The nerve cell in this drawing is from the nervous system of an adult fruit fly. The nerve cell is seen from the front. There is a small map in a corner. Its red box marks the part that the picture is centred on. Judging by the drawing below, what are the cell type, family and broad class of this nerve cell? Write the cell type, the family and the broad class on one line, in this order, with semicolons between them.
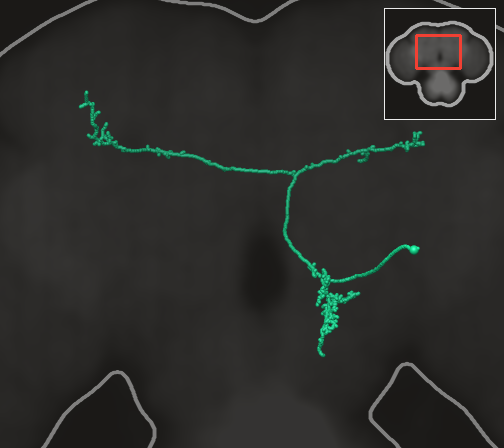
VES034_b; hemilineage VESa2; central-brain intrinsic neuron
